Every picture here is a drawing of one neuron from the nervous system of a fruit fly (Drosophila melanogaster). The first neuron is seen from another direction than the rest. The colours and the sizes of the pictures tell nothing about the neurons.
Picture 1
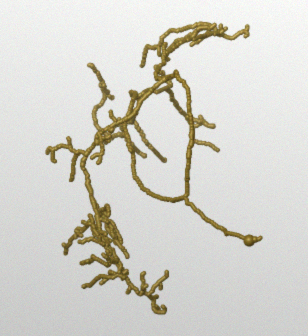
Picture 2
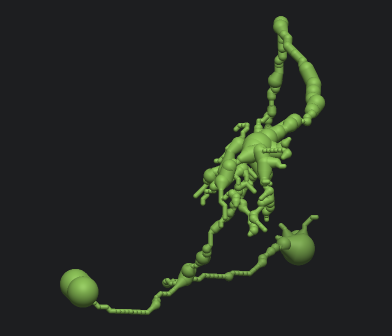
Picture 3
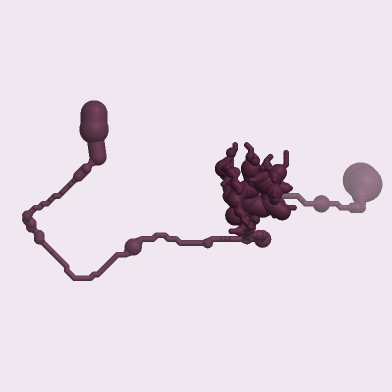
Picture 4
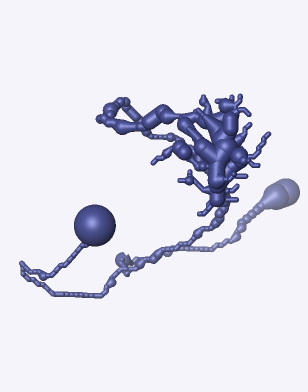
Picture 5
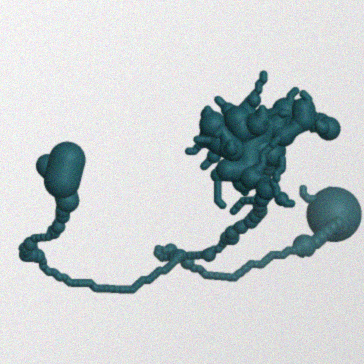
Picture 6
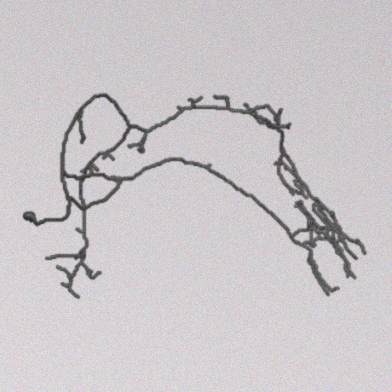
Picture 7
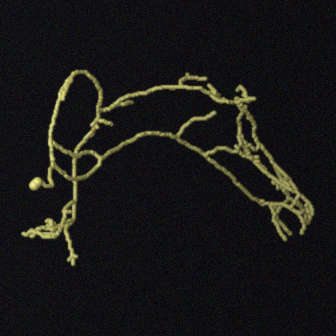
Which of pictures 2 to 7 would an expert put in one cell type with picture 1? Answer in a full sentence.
Picture 6 and picture 7 are of the same cell type.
